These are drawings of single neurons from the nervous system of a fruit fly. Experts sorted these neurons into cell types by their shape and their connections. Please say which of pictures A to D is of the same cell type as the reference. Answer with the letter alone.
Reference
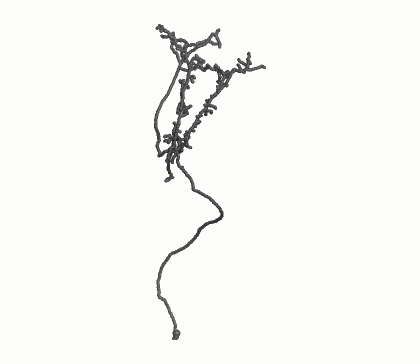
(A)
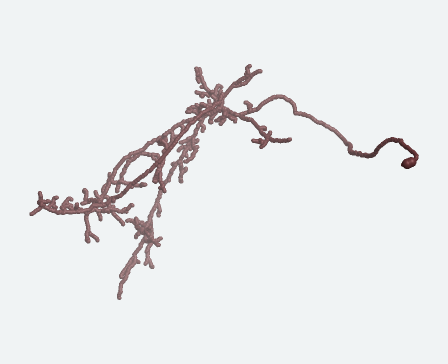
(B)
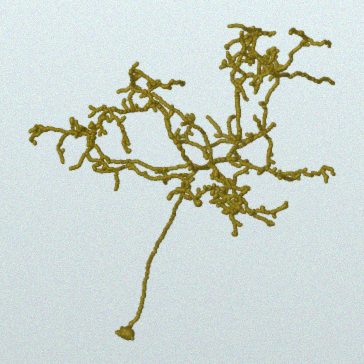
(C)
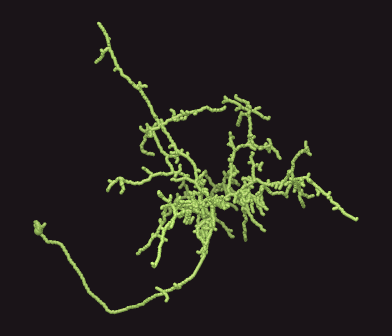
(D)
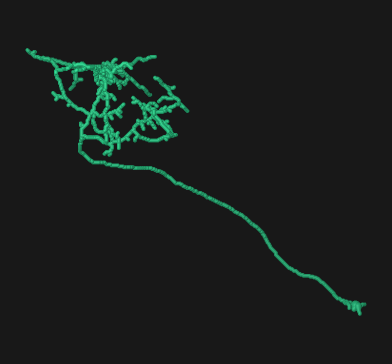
A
